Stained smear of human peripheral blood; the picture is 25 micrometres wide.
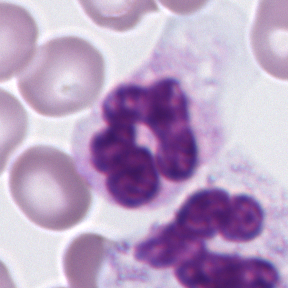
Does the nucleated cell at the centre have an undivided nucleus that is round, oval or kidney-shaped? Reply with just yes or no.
No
